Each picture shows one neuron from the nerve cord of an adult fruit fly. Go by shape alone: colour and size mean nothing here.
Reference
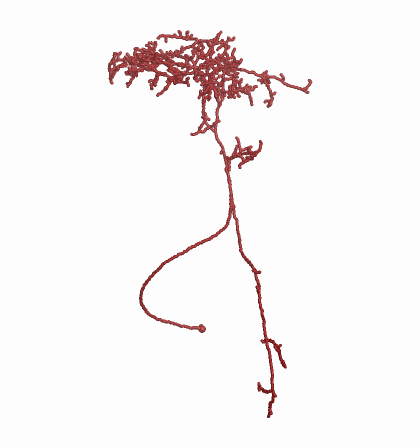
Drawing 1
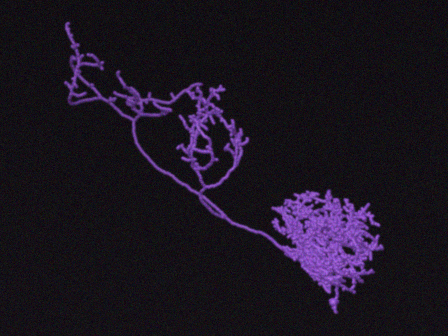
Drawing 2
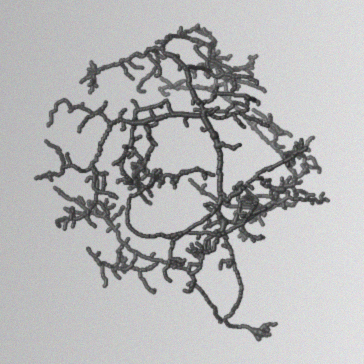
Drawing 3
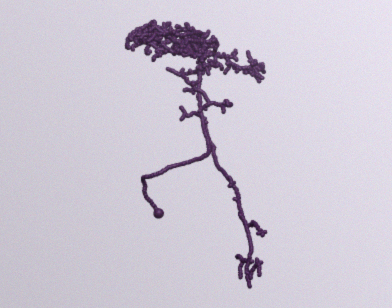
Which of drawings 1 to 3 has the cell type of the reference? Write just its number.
3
